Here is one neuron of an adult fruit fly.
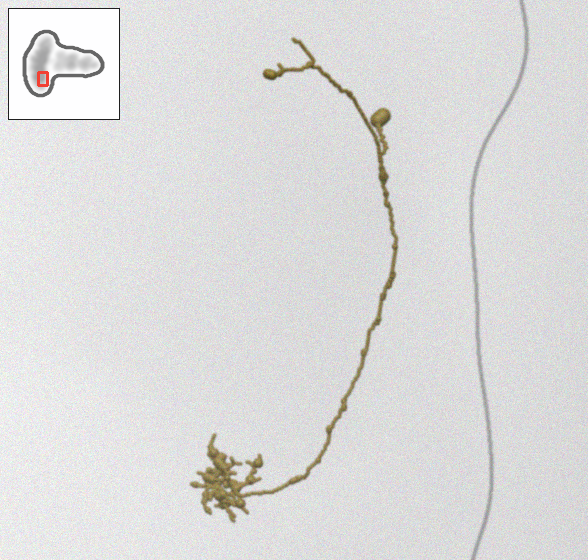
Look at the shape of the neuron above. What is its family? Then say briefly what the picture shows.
Its family is LPC. This is a visual projection neuron. In this view it is taller than it is wide.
